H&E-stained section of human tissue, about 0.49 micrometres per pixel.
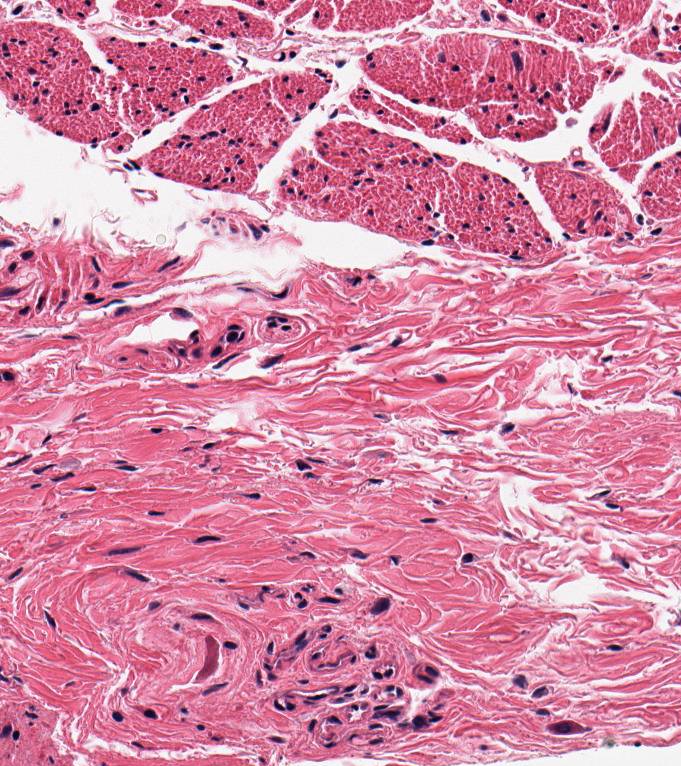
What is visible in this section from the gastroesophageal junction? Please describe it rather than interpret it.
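Top of field: muscle bundles cut across, separated by narrow white clefts of empty space. Dark nuclei scattered through each bundle's interior, not confined to edges. Lower two-thirds: dense connective tissue, collagen bundles in wavy, mostly horizontal strands.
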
